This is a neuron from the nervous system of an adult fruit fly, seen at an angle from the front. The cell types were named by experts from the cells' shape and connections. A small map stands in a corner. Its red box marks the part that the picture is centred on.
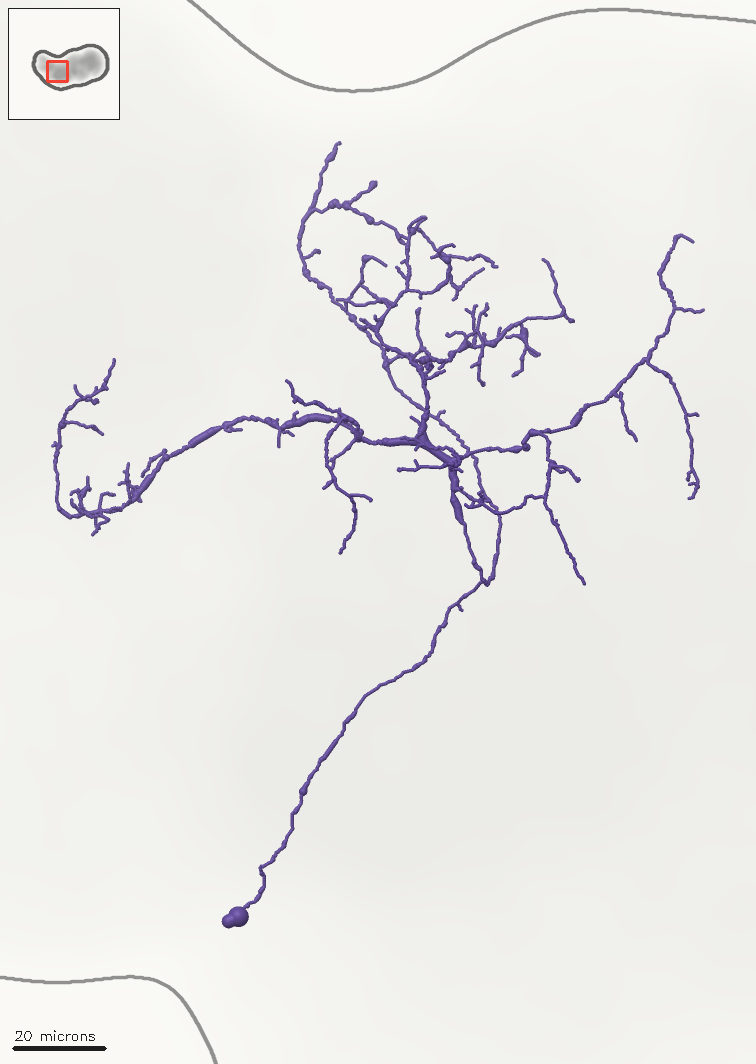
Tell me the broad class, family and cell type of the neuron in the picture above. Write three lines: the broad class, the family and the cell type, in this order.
nerve-cord intrinsic neuron
hemilineage 12A
IN12A058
